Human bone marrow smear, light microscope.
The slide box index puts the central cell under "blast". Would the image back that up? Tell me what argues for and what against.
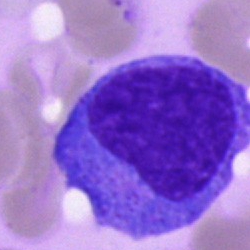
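The nucleus sits off-centre toward the upper right, which goes with promyelocyte.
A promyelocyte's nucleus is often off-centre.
The cytoplasm makes a broad crescent on the lower-left side of the nucleus, which counts against blast.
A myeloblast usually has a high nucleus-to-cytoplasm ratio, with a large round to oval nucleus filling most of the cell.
By the way, the chromatin is dark purple and finely granular, and the outline roughly round with a slightly uneven edge. Pale, non-nucleated red cells lie around it. So it's not a blast; it's a promyelocyte.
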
